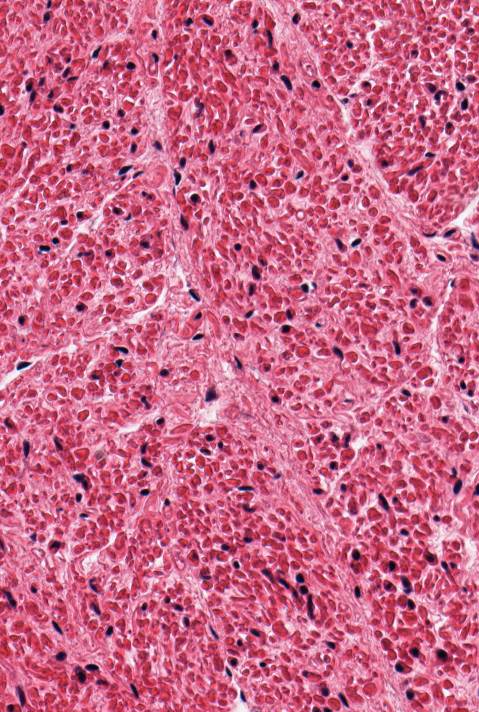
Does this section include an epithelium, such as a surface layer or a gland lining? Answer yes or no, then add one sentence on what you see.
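No. No epithelium or glands are present anywhere in the field.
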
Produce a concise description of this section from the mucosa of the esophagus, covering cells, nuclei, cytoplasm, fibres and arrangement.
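Field: closely packed bundles of cells, divided by thin, paler pink strands running mostly diagonally. Cell profiles: deeply eosinophilic cytoplasm. Nucleus visible in only a minority of profiles; small, dark, oval to elongated. No fat cells in the field.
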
